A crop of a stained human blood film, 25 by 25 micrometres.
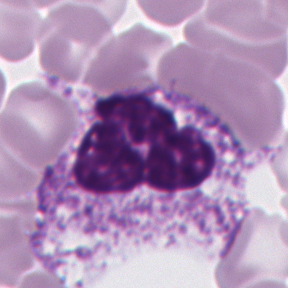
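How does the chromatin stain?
Dense, dark purple.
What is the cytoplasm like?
Abundant and very pale, nearly colourless, with many small purple granules lying scattered and separate, so the nucleus shows clearly.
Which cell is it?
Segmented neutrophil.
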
